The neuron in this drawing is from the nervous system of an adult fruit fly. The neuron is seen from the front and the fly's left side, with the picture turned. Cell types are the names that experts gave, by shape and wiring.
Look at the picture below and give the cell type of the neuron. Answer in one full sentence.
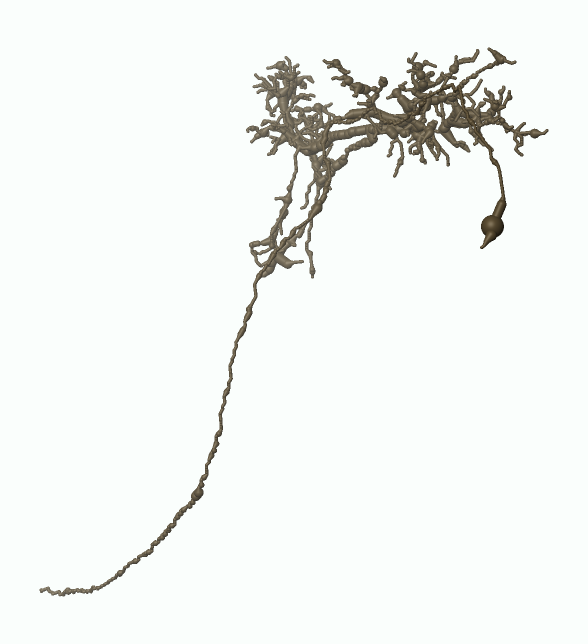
This neuron is recognized as the cell type TmY14.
